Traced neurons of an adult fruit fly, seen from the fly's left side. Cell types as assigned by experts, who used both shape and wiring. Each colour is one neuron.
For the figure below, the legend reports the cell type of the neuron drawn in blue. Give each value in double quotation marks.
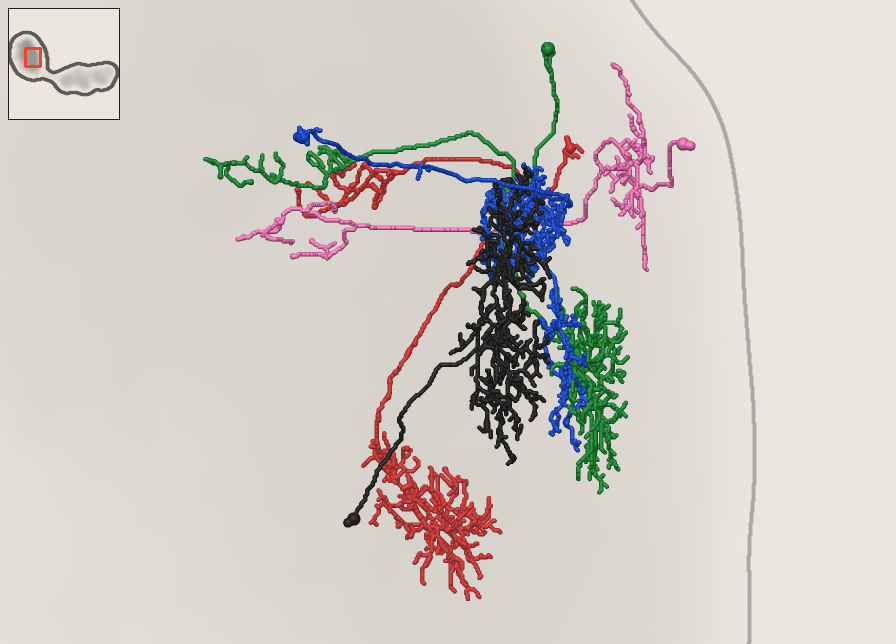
"Tm24"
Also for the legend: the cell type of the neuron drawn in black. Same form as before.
"Li25"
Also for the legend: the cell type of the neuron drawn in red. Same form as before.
"LC21"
